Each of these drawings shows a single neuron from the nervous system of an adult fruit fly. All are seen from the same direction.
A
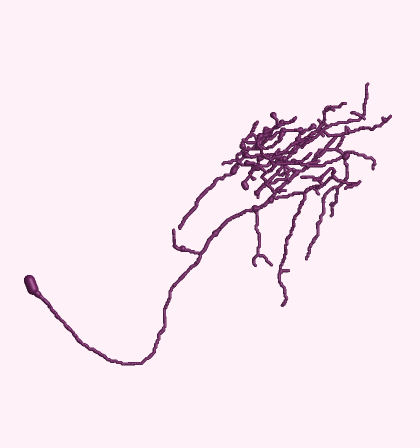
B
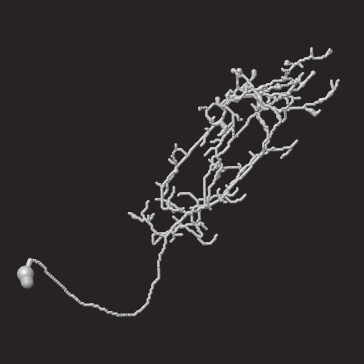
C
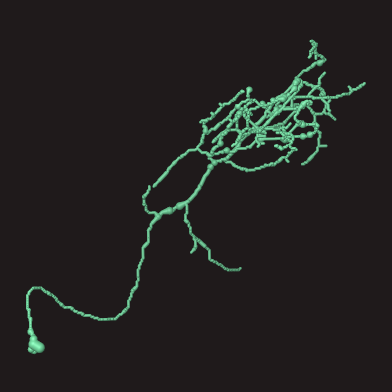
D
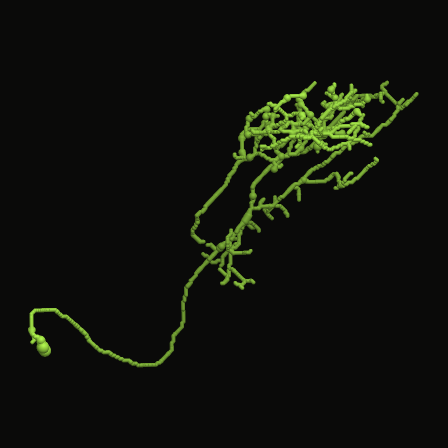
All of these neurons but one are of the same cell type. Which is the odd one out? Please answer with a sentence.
Picture B shows a neuron of another cell type.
